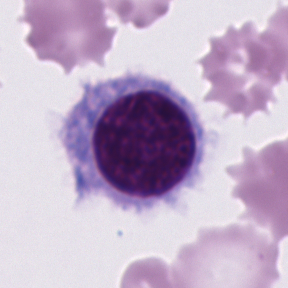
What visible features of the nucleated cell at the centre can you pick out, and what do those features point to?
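Look all the way round the edge and you will find many fine, hair-like projections. The nucleus has a smooth outline, with no notch or fold. In the cytoplasm there are no distinct granules and no vacuoles. This is a hairy cell.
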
